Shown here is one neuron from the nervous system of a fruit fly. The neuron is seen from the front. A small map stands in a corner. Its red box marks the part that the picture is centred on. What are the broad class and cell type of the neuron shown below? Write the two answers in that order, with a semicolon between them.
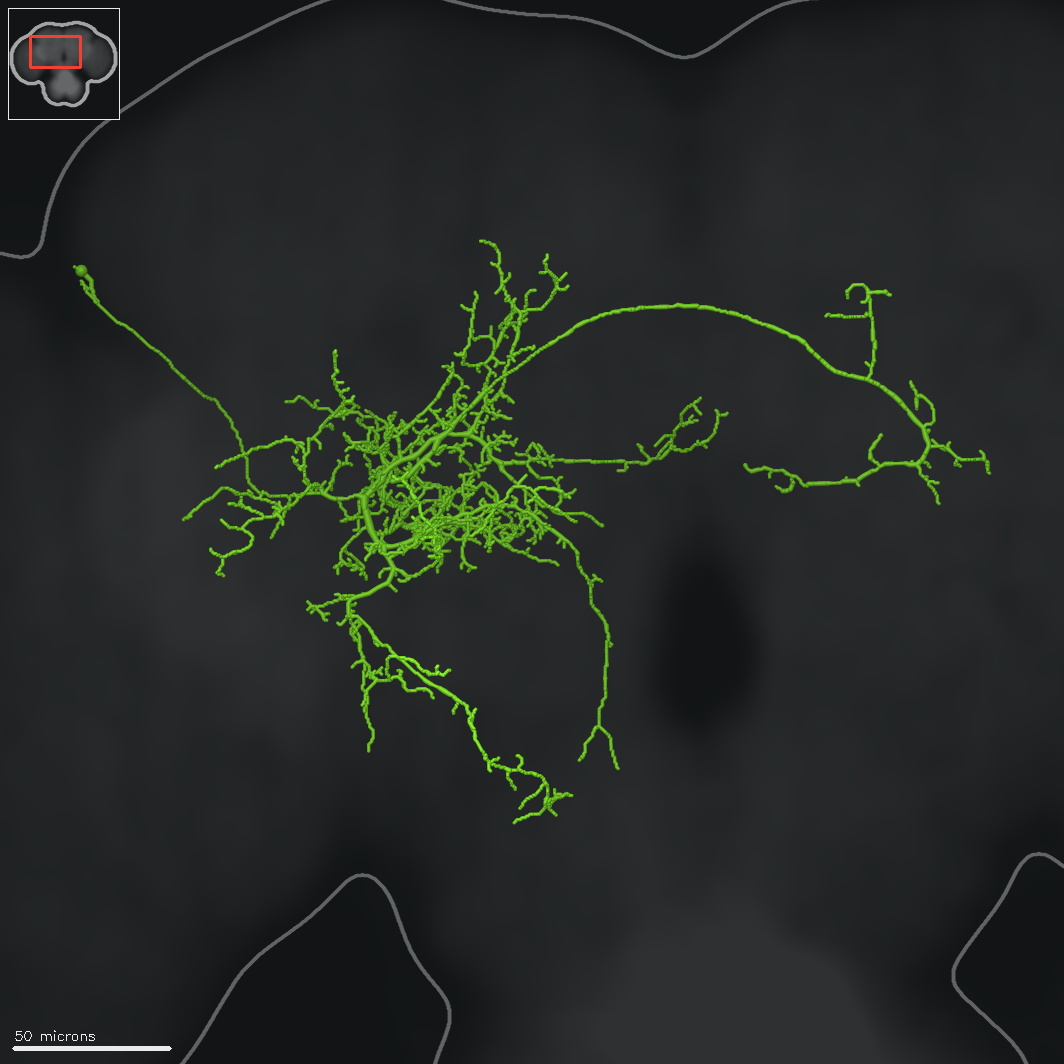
central-brain intrinsic neuron; PLP093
